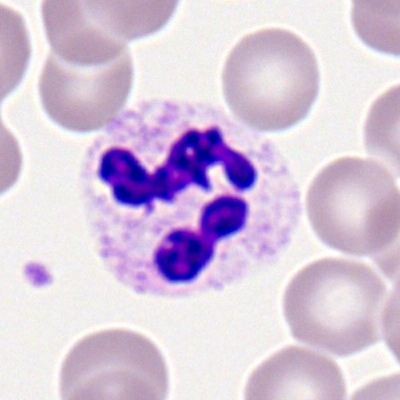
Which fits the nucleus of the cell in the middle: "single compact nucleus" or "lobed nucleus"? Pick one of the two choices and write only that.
Lobed nucleus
